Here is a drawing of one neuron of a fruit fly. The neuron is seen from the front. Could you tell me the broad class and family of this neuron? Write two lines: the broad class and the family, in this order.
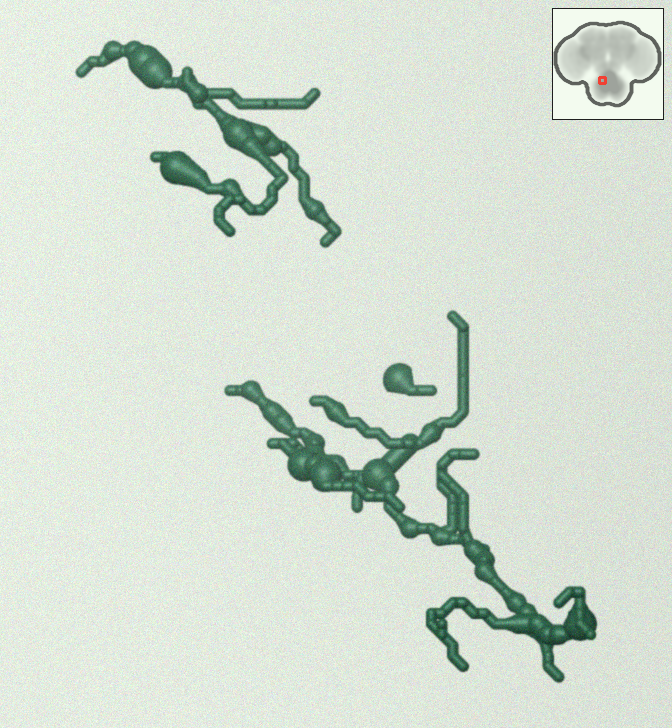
nerve-cord intrinsic neuron
hemilineage 12A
